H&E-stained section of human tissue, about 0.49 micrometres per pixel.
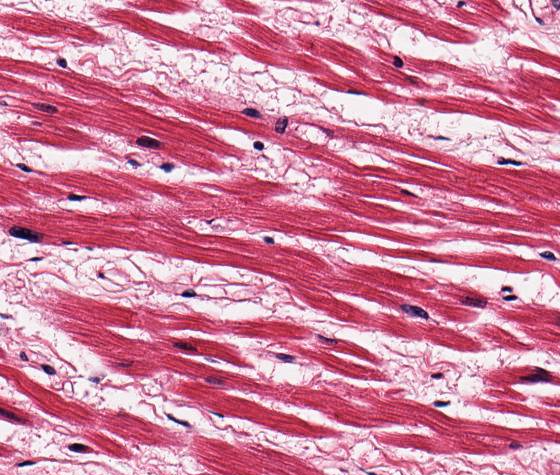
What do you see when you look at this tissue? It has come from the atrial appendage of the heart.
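What I notice first is deep pink fibre cytoplasm with fine lines running along each fibre's length. Wide clear gaps pull the fibres apart, likely shrinkage from processing. In the spaces between fibres sit a few small dark nuclei. And I find no fat cells anywhere in the field.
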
